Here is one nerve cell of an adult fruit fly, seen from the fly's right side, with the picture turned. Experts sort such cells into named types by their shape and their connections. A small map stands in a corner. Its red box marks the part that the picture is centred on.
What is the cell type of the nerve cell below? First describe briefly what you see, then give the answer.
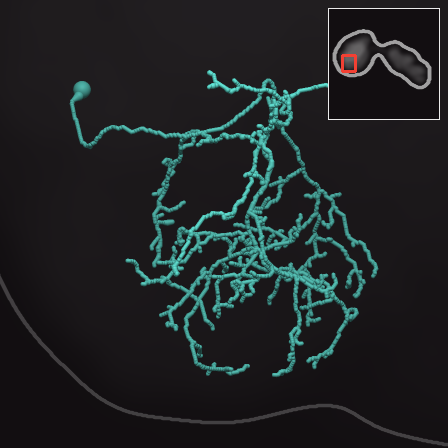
The cell body is at the upper left of the picture. Dozens of branch ends can be seen. This is a central-brain intrinsic neuron. It is of cell type CB3869.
